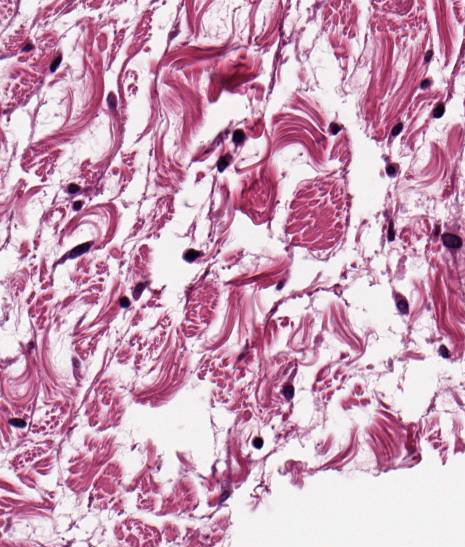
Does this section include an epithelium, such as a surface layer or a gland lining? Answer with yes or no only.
No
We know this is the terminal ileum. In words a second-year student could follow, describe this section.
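In the centre of the field, several bundles are cut across and appear as rounded pink islands. Sparse nuclei lie singly, scattered between the collagen bundles; they are small, dark, oval to spindle-shaped, with little visible cytoplasm. Fat cells are absent.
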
